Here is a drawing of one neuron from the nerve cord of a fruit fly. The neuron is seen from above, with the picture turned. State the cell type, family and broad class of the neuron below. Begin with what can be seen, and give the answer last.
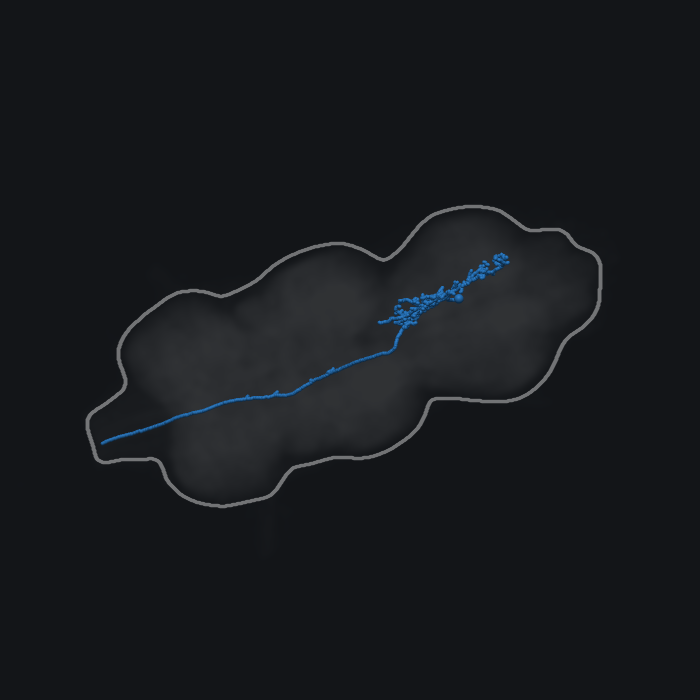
As drawn here it is wider than it is tall. It is of cell type AN10B034. Its family is hemilineage 10B. Its broad class is ascending neuron.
